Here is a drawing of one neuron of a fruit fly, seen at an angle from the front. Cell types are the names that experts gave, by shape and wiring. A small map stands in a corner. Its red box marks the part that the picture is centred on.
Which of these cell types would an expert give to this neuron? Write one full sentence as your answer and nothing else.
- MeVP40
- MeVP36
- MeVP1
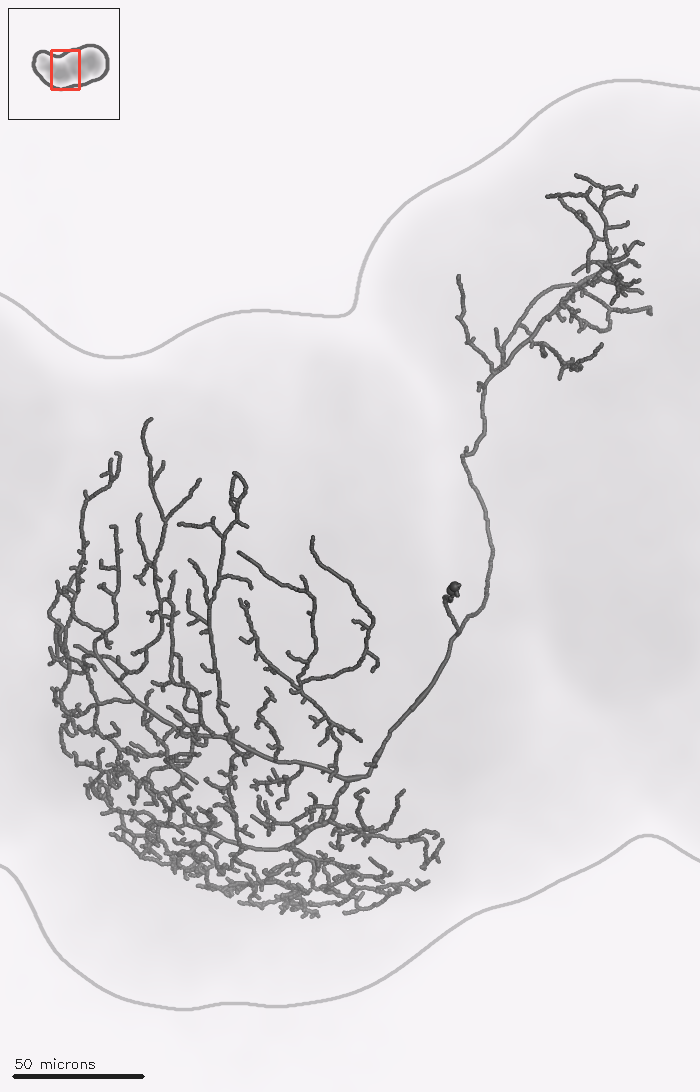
As its cell type, this neuron has MeVP36.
